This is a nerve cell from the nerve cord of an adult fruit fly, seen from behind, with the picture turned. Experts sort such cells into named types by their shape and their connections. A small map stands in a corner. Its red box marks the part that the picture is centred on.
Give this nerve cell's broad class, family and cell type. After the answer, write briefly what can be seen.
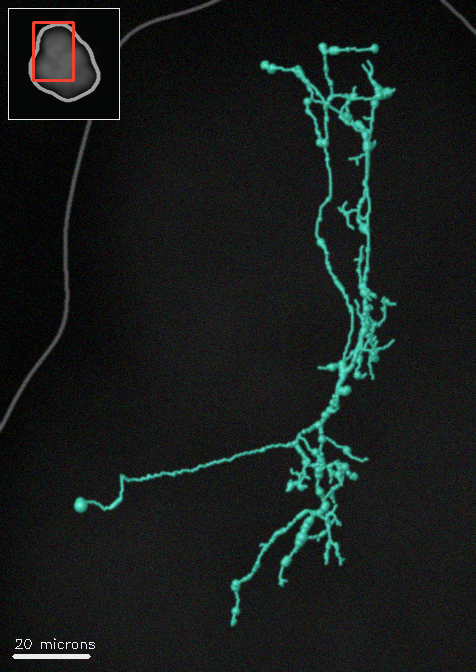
This is a nerve-cord intrinsic neuron. The family is hemilineage 12B. Its cell type is IN12B083. By the scale bar it is about 160 microns tall in this view. Dozens of branch ends can be seen.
